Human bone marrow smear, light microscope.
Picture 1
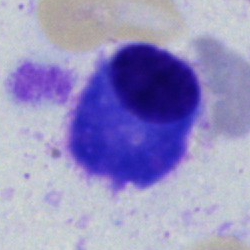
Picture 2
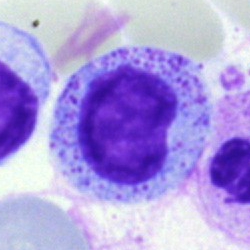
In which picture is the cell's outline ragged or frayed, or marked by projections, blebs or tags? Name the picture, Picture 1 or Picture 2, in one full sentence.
There is a cell with a ragged or frayed outline, or projections, blebs or tags, in Picture 1.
